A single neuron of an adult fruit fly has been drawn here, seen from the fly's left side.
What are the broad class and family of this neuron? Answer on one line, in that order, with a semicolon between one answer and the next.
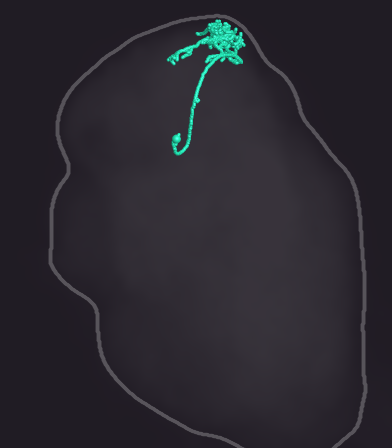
central-brain intrinsic neuron; hemilineage SLPav2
